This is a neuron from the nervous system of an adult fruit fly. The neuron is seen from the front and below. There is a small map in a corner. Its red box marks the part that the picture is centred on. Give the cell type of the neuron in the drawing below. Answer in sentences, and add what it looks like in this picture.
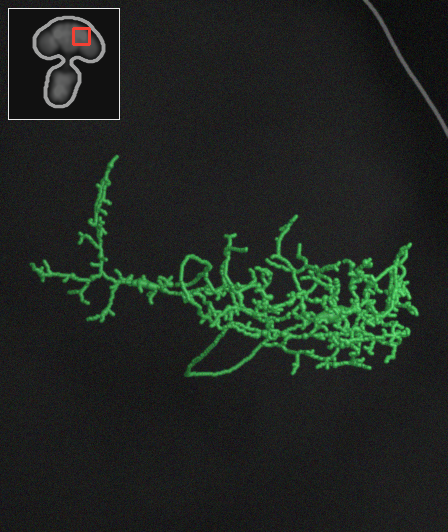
It is of cell type PVLP101. It is a central-brain intrinsic neuron. Dozens of branch ends can be seen. In this view it is wider than it is tall.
